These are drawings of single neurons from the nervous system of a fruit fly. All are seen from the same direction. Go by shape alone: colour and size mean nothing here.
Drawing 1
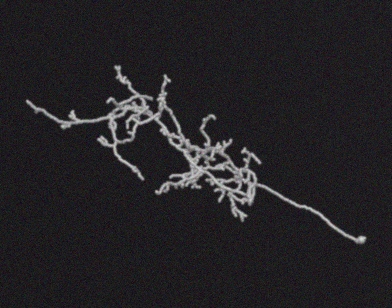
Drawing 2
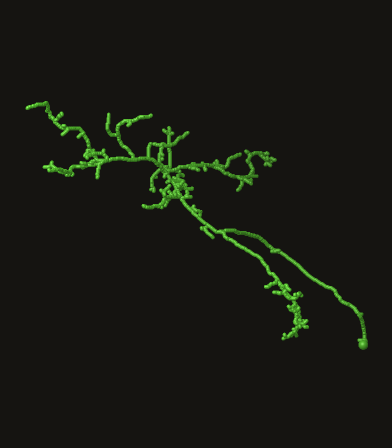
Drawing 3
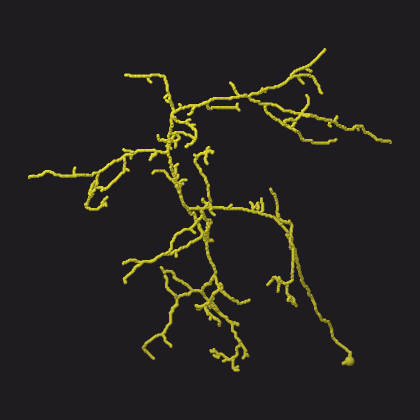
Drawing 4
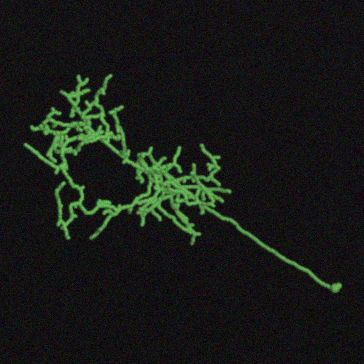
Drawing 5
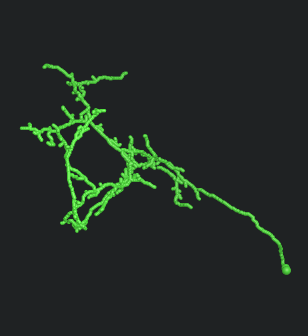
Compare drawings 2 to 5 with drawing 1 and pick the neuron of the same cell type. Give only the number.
4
